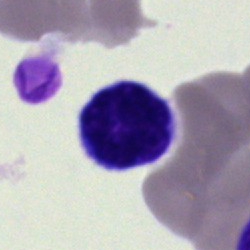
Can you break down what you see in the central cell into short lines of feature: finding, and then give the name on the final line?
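Outline: roughly round
Nucleus: fills almost the whole cell
Chromatin: dense, very dark blue-purple
Granules: none seen
Cell type: lymphocyte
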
